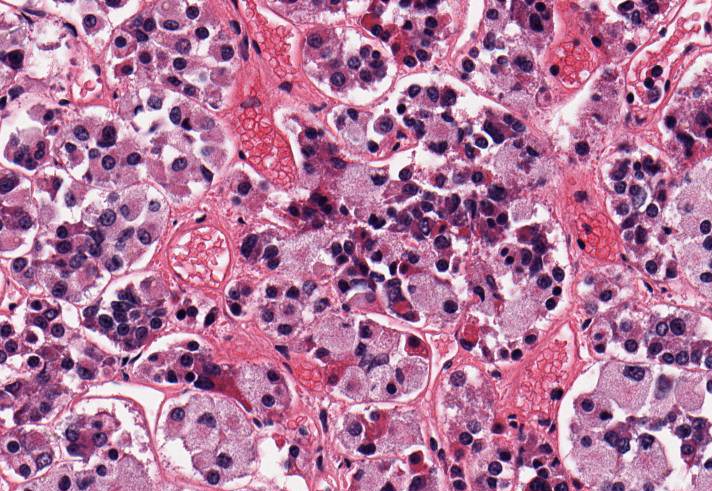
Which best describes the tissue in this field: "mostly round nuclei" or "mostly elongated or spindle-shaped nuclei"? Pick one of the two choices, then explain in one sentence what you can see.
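Mostly round nuclei. The nuclei are round and dark with little variation in size.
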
